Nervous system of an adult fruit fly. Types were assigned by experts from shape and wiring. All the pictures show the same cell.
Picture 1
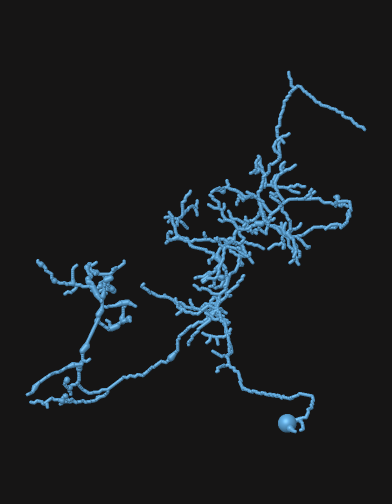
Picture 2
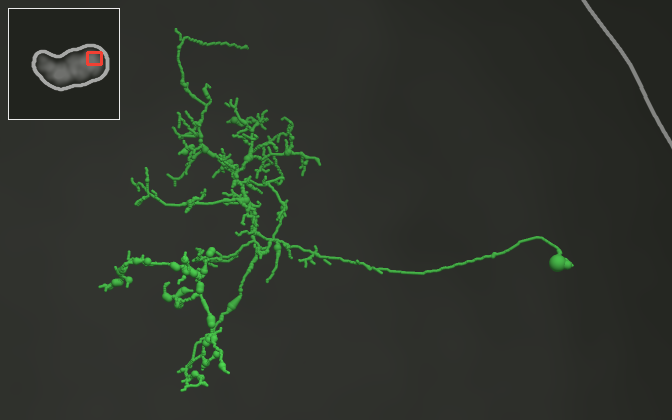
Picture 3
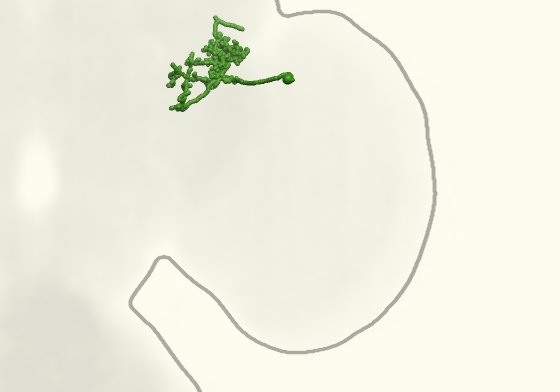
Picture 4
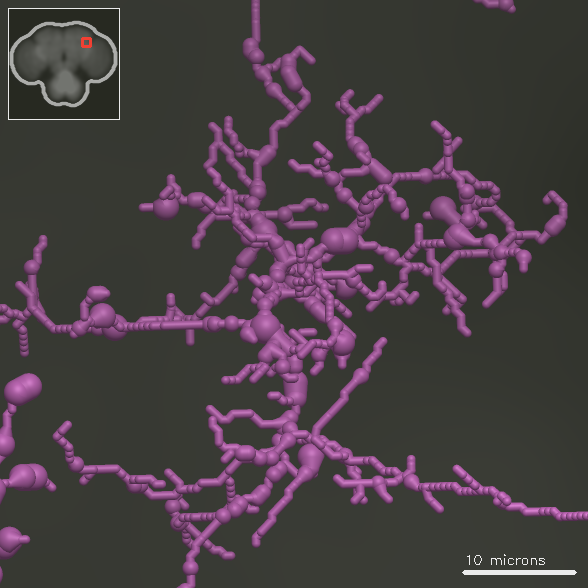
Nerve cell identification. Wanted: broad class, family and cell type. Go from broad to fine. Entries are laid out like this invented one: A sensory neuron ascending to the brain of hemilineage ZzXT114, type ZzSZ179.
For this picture: A central-brain intrinsic neuron of hemilineage VLPl2_posterior, type LHAV2b1.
